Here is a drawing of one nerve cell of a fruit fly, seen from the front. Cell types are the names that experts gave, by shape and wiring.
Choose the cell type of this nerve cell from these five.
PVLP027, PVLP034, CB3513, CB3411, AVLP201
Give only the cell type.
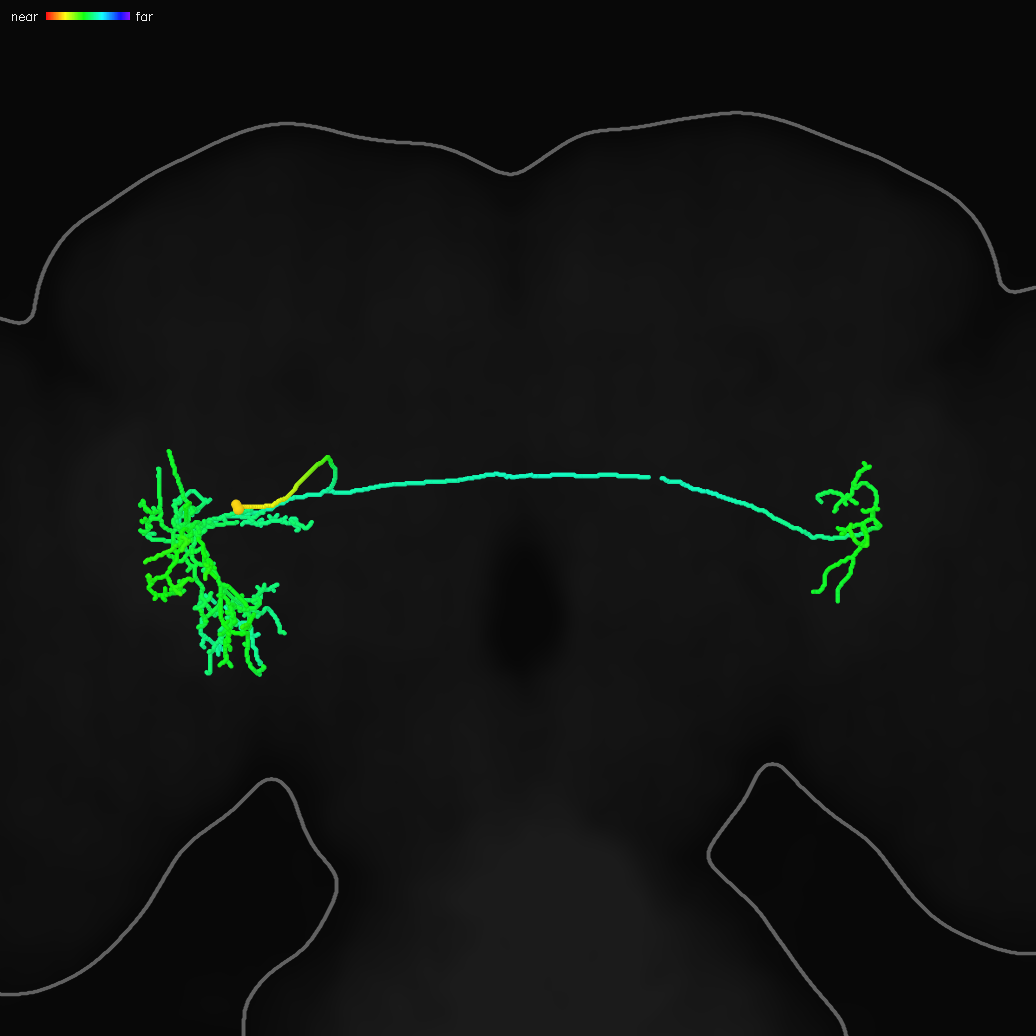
CB3411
